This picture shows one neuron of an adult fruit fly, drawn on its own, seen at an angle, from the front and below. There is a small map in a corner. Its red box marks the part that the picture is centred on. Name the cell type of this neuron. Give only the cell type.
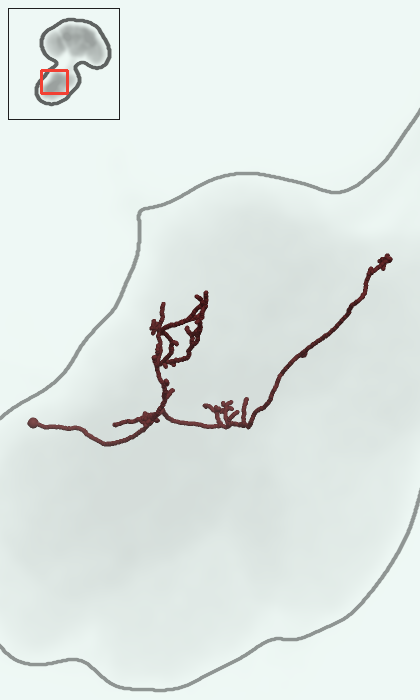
IN07B096_b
